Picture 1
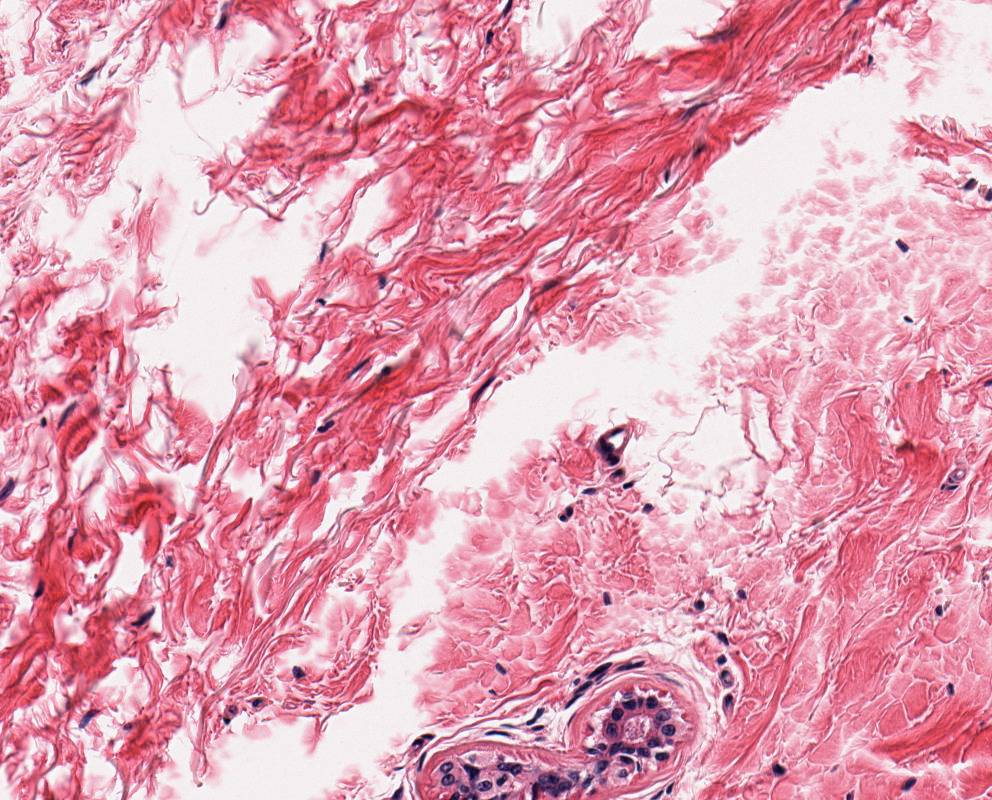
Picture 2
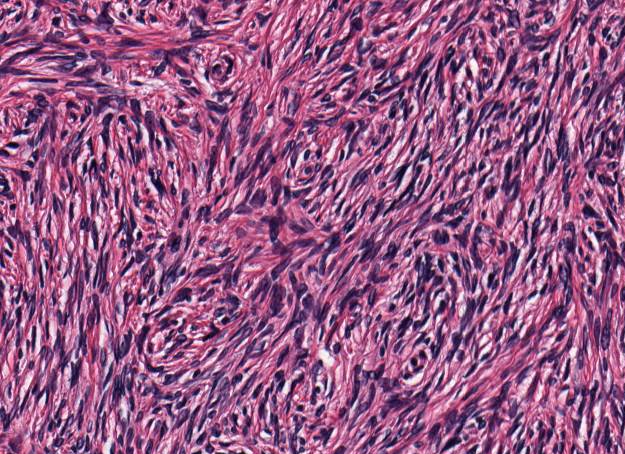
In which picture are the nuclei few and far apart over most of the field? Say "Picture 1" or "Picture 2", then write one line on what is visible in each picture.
Picture 1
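What picture 1 shows: The field is made up almost entirely of collagenous connective tissue with few cells.
What picture 2 shows: The whole field is filled by densely packed spindle cells arranged in short fascicles that cross one another in many directions.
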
